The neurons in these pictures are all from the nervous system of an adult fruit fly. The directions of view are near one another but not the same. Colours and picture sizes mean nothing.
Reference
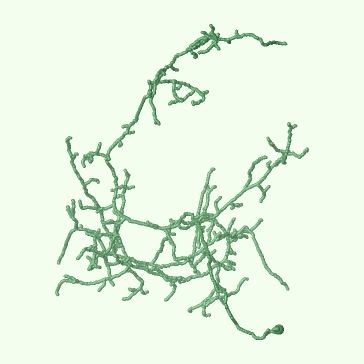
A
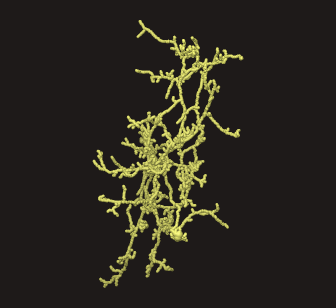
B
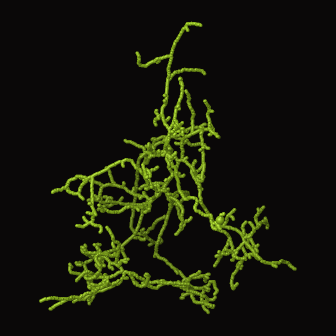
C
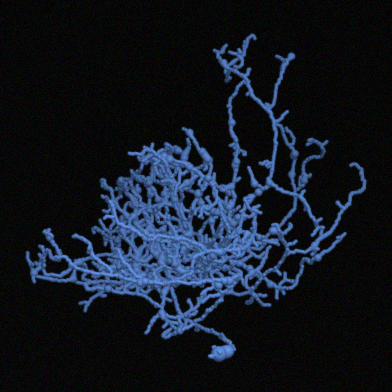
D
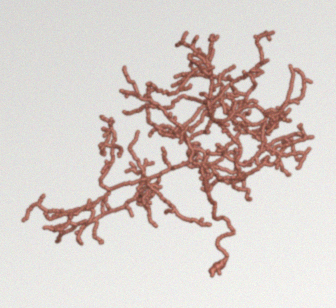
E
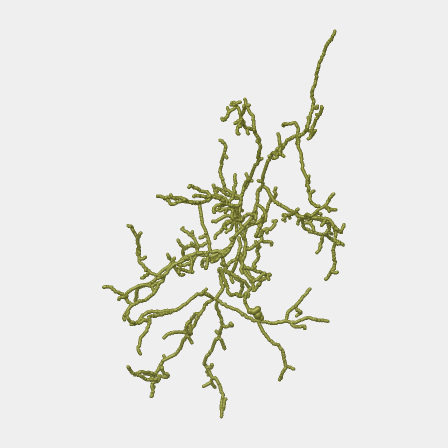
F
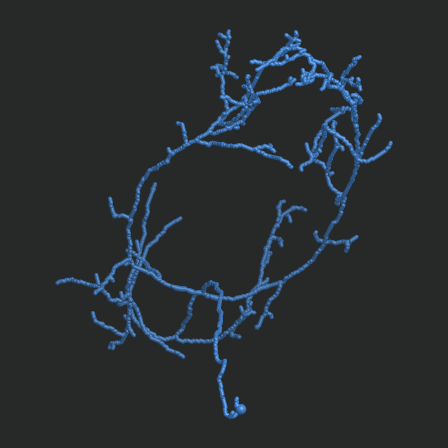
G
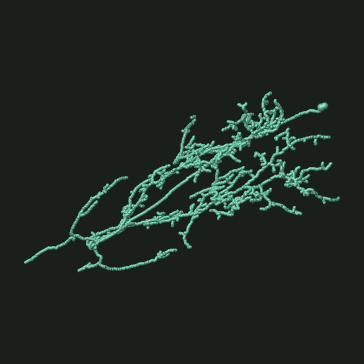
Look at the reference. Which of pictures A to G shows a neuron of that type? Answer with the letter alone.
F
